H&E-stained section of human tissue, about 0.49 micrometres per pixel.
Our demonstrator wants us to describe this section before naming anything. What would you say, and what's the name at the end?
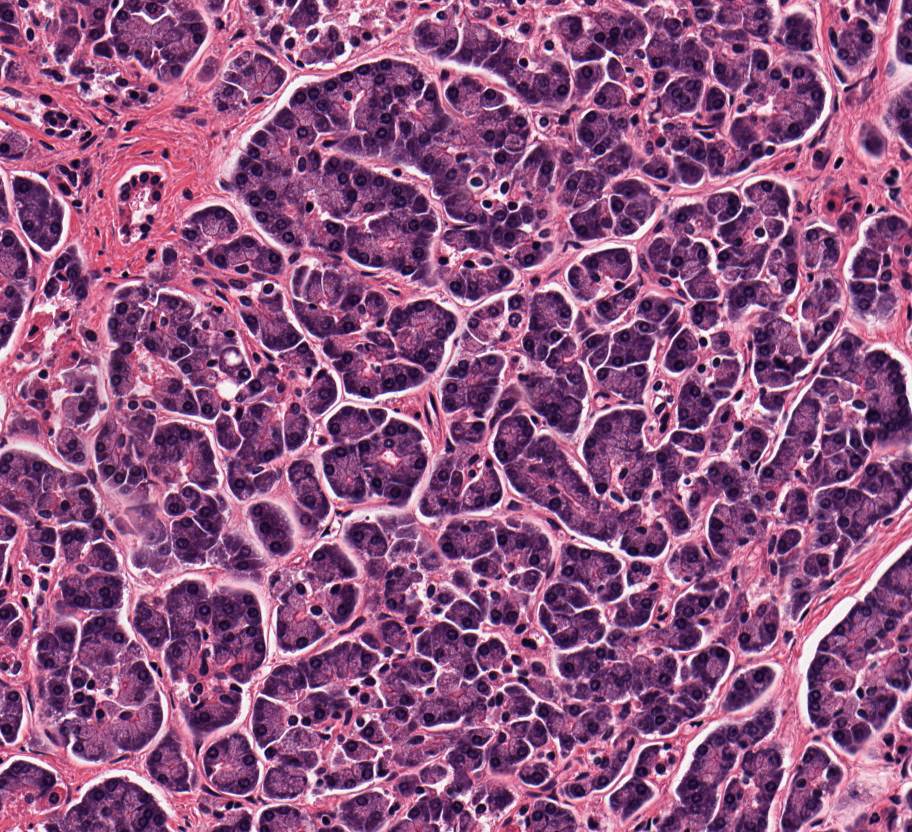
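First, the field: small rounded acini of epithelial cells, tightly packed throughout. Next, the nuclei: round, and placed toward the base of the cells. Many carry a small visible nucleolus, and their size is fairly uniform from cell to cell. This is pancreas.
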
